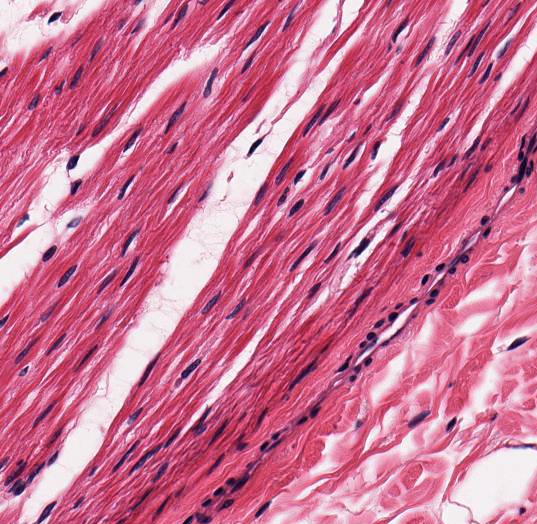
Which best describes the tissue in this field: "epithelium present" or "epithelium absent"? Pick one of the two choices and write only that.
Epithelium absent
